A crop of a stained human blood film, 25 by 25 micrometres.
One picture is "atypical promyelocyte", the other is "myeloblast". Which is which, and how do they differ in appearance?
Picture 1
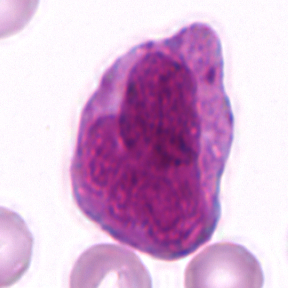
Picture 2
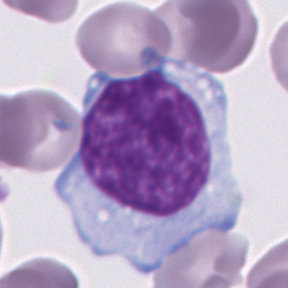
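The atypical promyelocyte is in picture 1, and the myeloblast is in picture 2. The atypical promyelocyte has pale greyish-lilac cytoplasm, while the myeloblast's cytoplasm is pale blue and stains a deeper blue at its outer edge than near the nucleus. In the atypical promyelocyte the widest band of cytoplasm lies along the right side and top of the cell, whereas in the myeloblast the band below the nucleus is wider than the one above it. A few small clear vacuoles lie in the myeloblast's cytoplasm. The atypical promyelocyte measures about 21 by 14 micrometres, and its nucleus is folded into overlapping lobes that fill most of the cell, with fine, lacy, strand-like chromatin free of coarse dark clumps.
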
